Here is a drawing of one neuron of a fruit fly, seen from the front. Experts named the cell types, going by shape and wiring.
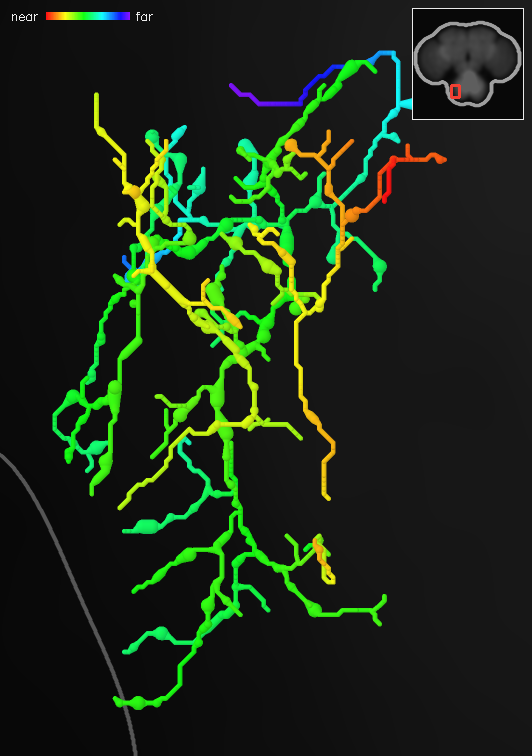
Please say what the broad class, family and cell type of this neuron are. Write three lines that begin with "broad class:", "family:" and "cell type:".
broad class: nerve-cord intrinsic neuron
family: hemilineage 21A
cell type: IN21A081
